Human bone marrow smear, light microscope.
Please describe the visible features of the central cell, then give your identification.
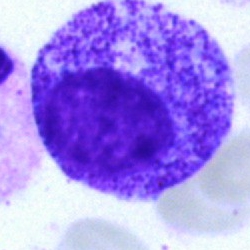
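Roughly half the cell is nucleus, its chromatin dark purple and dense with slight mottling. The cytoplasm is packed with purple-violet granules, coarse distinct dots rather than fine dust. It's a myelocyte.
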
